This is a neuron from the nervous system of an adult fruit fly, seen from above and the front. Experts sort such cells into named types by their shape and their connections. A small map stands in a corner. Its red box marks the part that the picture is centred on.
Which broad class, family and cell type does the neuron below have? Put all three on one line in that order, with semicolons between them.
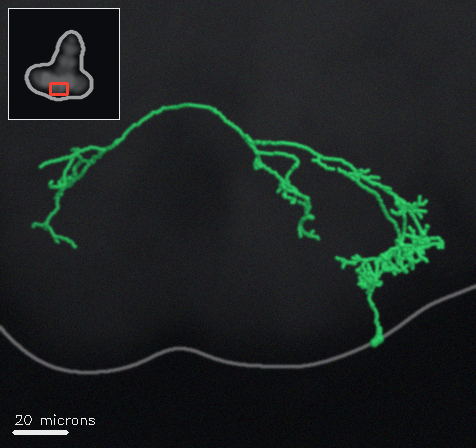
central-brain intrinsic neuron; hemilineage ALv2; v2LN42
